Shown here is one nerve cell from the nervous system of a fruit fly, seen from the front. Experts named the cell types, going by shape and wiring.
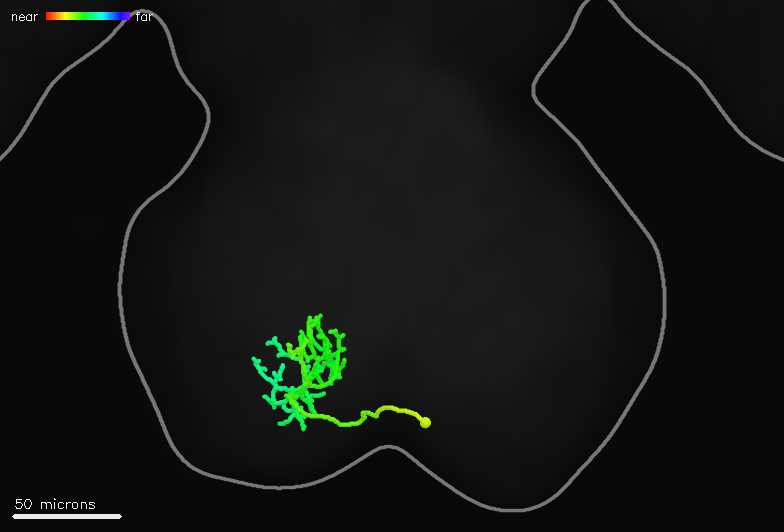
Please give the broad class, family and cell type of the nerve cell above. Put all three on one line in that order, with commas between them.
nerve-cord intrinsic neuron, hemilineage 14A, IN14A061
